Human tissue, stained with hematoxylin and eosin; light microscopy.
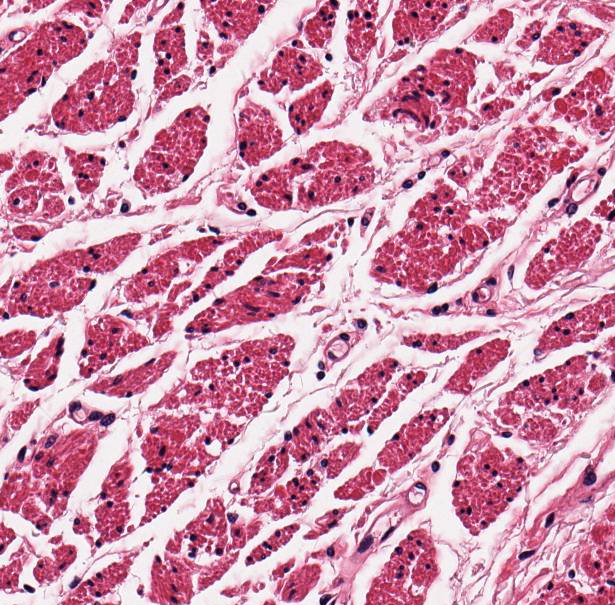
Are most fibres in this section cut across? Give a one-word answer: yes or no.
Yes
